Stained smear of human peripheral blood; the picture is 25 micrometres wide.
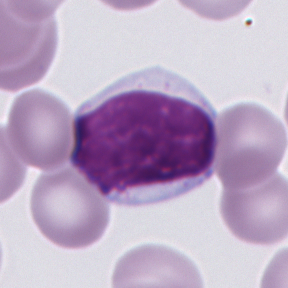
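Large granular lymphocyte, the cell in the middle of this stained blood smear. Its nucleus is an oval lying lengthwise from left to right across the cell, about 13 by 8 micrometres. The chromatin looks dense and dark purple; I can pick out only a few faint paler streaks. Around it, the pale blue-grey cytoplasm forms a rim that seems wider above the nucleus than below.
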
